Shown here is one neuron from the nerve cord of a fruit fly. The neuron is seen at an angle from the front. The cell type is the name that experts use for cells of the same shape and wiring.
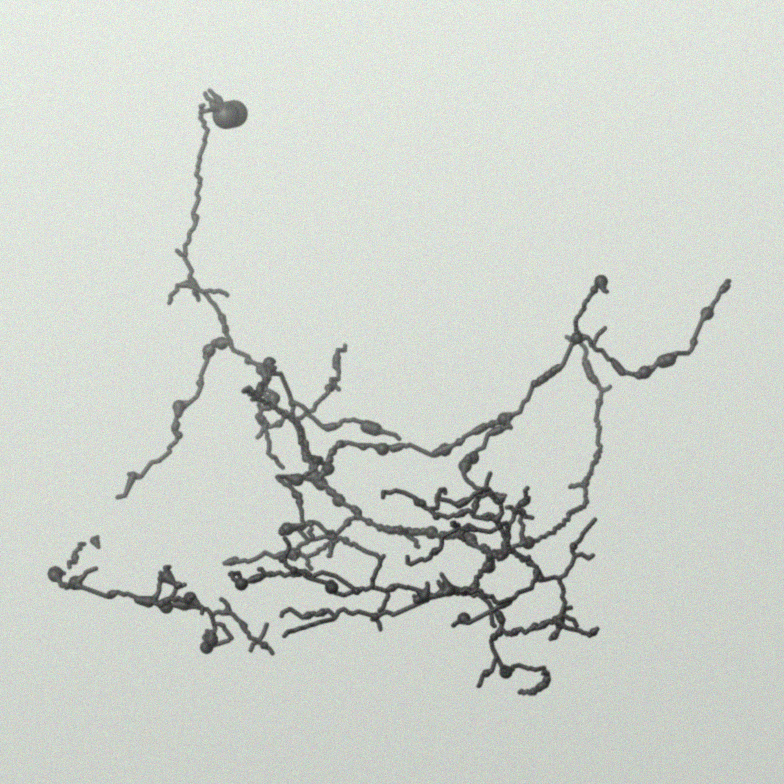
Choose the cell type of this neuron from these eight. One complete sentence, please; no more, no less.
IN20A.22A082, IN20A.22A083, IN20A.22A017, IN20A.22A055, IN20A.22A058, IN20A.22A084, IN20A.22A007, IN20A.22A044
This neuron falls under the cell type IN20A.22A083.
